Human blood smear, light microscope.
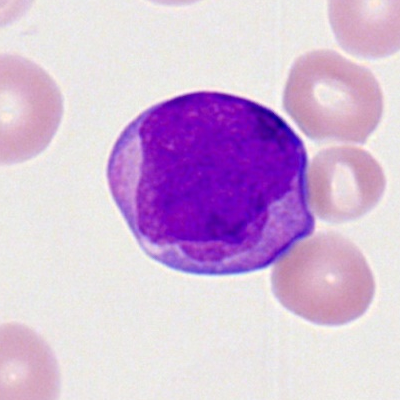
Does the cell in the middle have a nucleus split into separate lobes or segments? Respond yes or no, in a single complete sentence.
No, this cell's nucleus is one compact mass of round, oval or kidney shape.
